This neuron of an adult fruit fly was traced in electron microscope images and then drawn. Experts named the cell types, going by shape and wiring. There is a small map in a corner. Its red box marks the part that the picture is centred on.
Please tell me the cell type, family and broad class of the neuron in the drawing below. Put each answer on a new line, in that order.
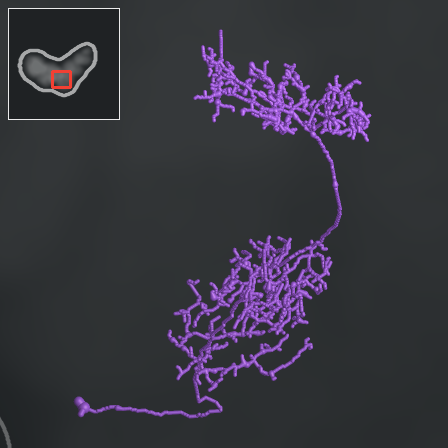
TmY15
TmY
optic-lobe intrinsic neuron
